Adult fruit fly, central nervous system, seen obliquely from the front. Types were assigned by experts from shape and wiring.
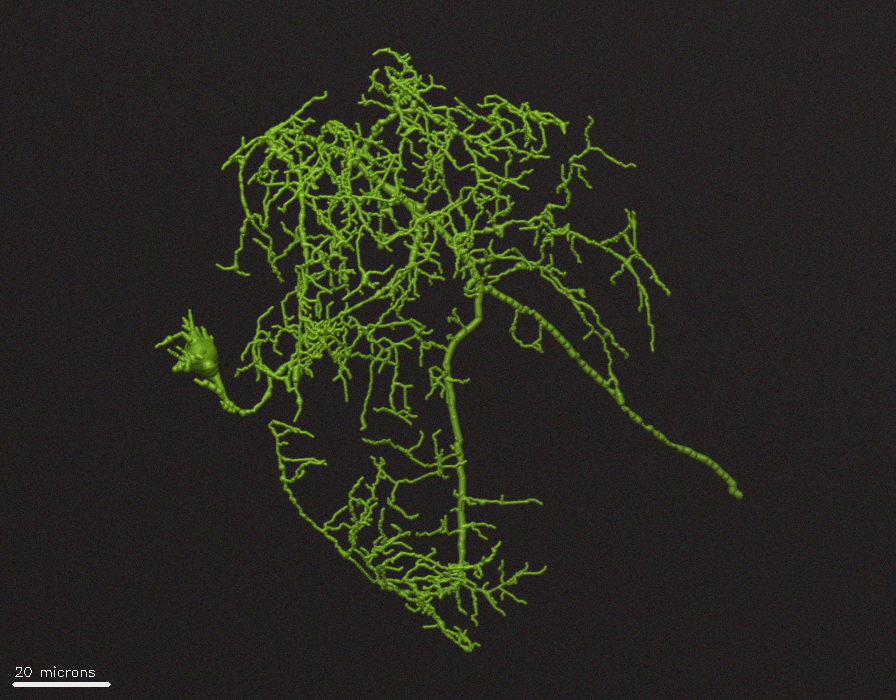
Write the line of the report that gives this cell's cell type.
Fe reductor MN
